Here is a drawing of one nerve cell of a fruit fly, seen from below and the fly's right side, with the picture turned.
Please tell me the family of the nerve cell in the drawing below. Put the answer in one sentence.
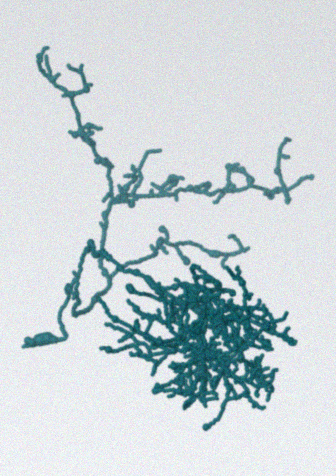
The family is hemilineage VPNp&v1_ventral.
